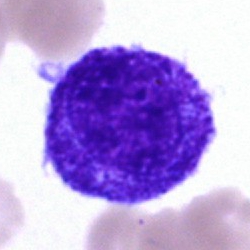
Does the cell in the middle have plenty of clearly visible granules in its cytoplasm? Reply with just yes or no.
No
